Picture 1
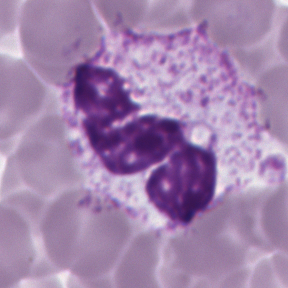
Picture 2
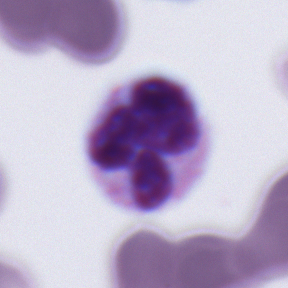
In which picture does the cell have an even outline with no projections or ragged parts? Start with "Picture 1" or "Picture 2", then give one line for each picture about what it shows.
Picture 2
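Picture 1: The cell outline is irregular, with small pointed projections along its upper edge.
Picture 2: The cell has a roughly round, smooth outline.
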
